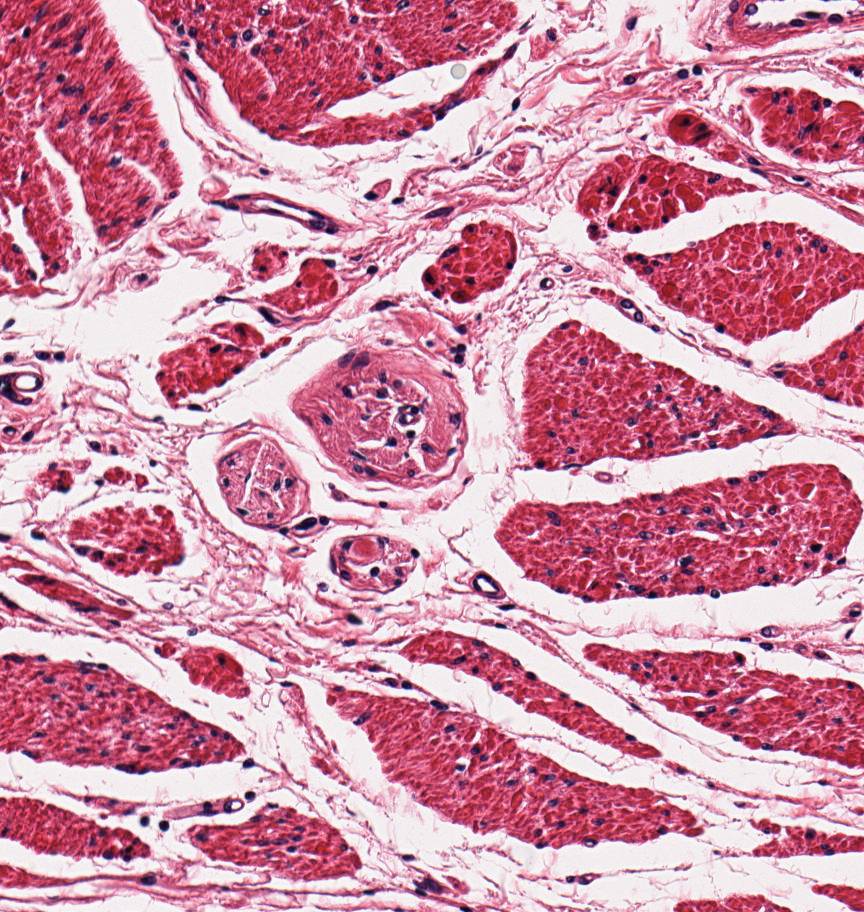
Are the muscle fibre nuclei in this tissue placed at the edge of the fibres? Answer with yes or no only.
No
